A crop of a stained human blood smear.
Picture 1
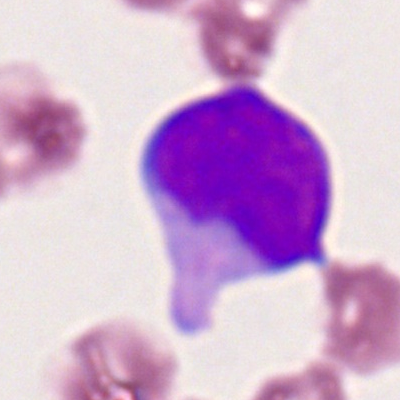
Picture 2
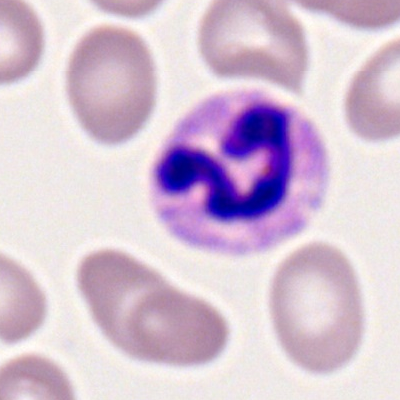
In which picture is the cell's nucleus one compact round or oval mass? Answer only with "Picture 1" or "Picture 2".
Picture 1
